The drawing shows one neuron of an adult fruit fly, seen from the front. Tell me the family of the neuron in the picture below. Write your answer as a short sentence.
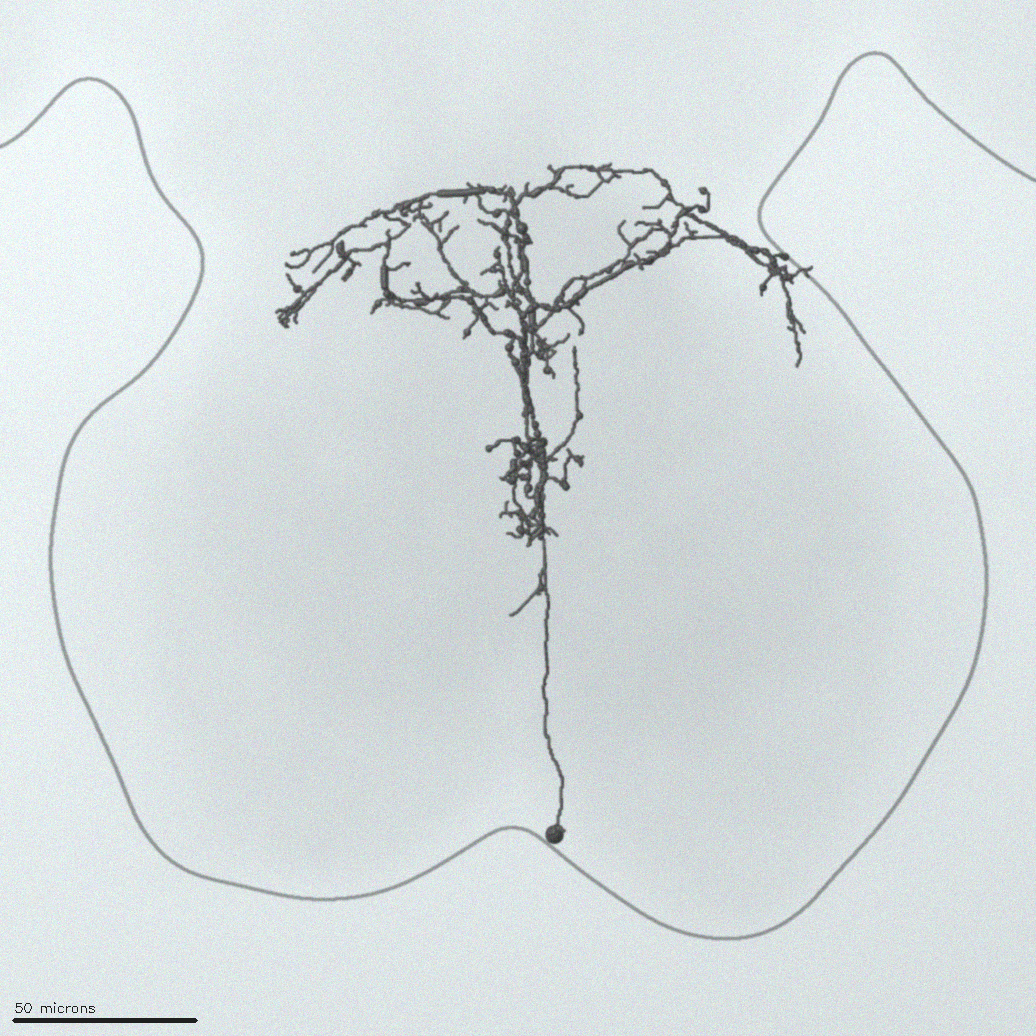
The family is hemilineage 00A.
